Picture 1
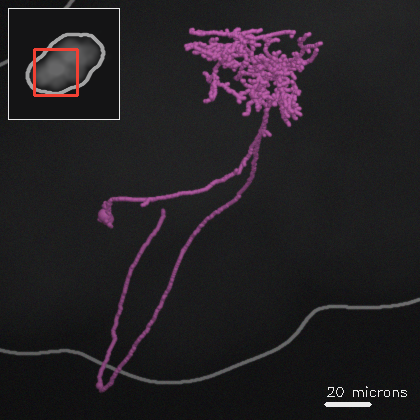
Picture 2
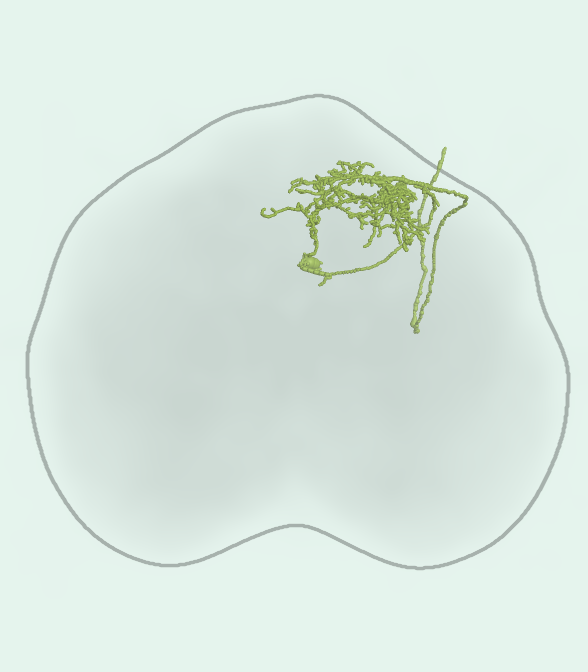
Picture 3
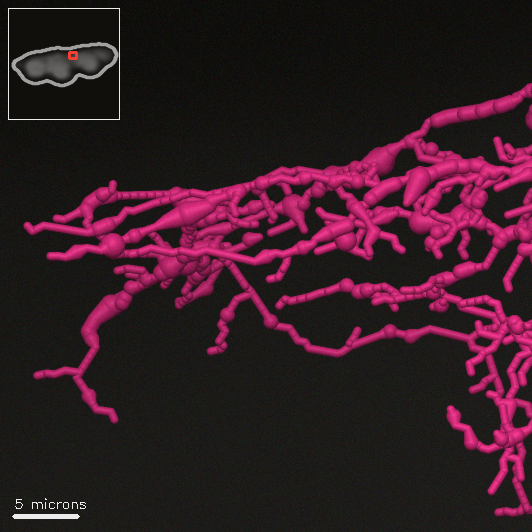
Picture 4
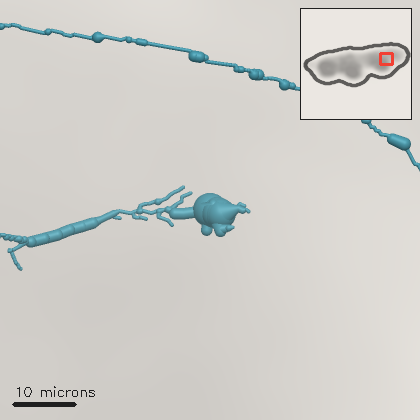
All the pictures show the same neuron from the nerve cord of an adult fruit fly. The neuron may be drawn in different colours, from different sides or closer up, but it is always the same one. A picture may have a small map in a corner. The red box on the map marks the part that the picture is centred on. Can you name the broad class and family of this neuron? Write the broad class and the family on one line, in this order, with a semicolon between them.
motor neuron of the nerve cord; hemilineage 06A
